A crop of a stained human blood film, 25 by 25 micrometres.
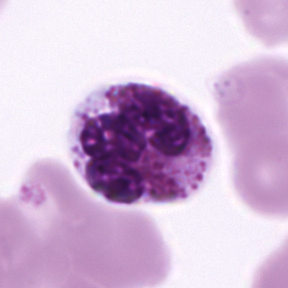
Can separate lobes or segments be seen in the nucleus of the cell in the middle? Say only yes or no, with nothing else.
Yes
